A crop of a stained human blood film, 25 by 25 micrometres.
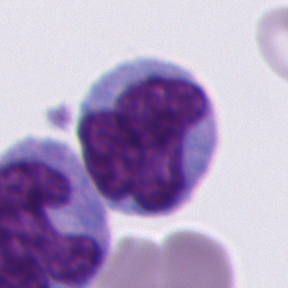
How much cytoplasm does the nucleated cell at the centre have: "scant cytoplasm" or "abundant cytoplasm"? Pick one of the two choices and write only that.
Scant cytoplasm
